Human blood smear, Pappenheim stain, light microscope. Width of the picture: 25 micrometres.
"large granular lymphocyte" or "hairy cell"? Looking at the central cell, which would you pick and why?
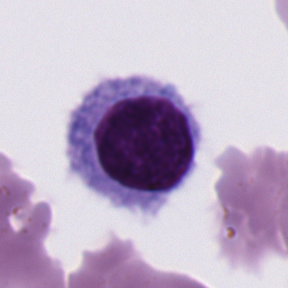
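You're looking at a hairy cell. Start with the cytoplasm: it has a mottled, flocculent look rather than a smooth one.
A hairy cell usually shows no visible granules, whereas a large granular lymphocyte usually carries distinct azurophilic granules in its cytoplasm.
Now the nucleus: it is round, about 9 micrometres across, and sits off-centre toward the right of a cell about 12 micrometres across. It takes up about 50% of the cell's area. The rim of cytoplasm is widest on the left and upper side of it. Its chromatin is dark purple and densely stained all the way through.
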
